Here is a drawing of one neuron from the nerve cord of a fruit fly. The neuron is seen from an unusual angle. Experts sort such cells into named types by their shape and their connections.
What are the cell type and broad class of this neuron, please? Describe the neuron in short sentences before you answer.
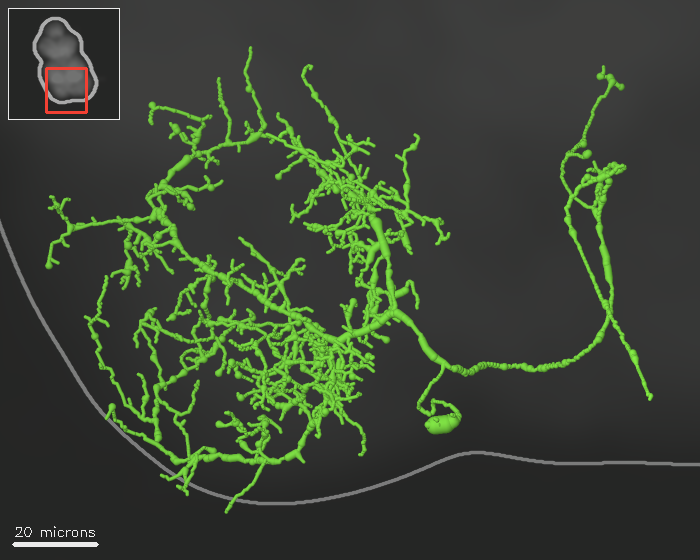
From left to right in the picture it spans about 150 microns. More than a hundred branch ends can be seen. Its cell type is ANXXX145. It is an ascending neuron.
